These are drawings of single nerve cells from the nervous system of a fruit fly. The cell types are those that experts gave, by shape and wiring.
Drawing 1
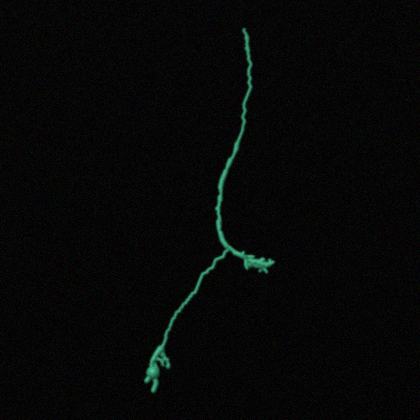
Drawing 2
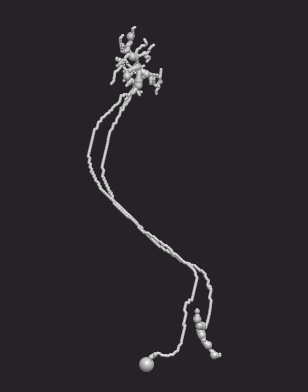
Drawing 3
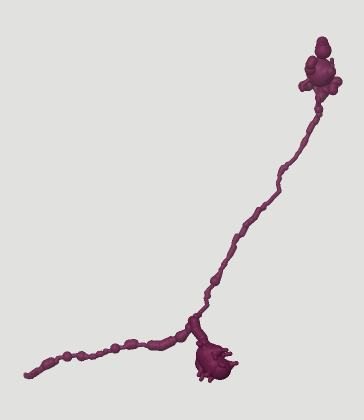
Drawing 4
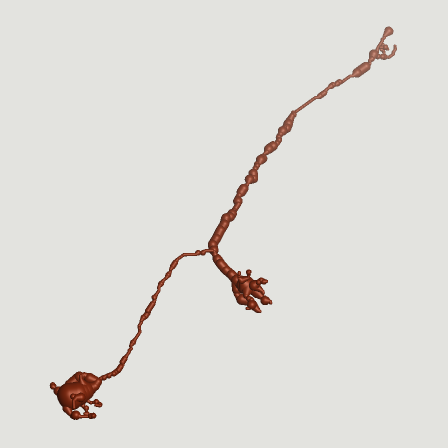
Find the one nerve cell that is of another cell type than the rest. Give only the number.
2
